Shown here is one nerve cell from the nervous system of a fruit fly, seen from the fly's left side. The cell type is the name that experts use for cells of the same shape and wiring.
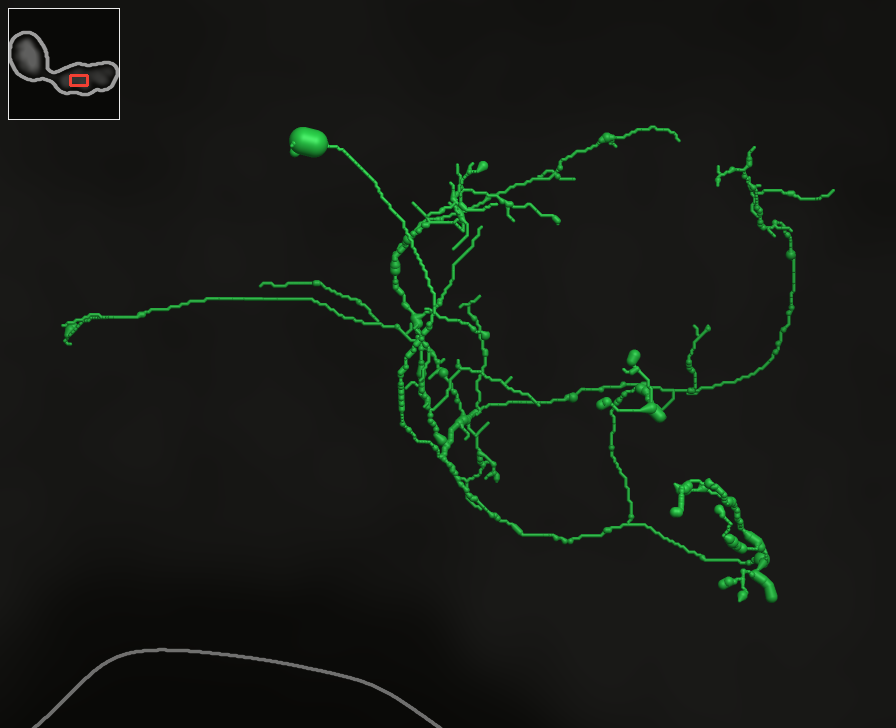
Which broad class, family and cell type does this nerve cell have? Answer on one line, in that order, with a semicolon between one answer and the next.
nerve-cord intrinsic neuron; hemilineage 09A; IN09A063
